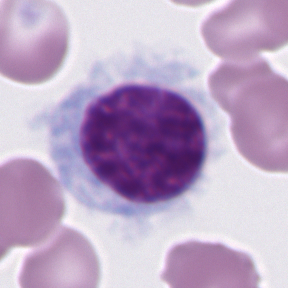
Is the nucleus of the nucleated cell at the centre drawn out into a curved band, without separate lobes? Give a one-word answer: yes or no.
No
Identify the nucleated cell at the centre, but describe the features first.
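Dark purple chromatin, fairly dense and finely mottled, lacks coarse blocks. Pale blue cytoplasm forms a rim broader on the left than on the right, without distinct granules or vacuoles. The cell is a hairy cell.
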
